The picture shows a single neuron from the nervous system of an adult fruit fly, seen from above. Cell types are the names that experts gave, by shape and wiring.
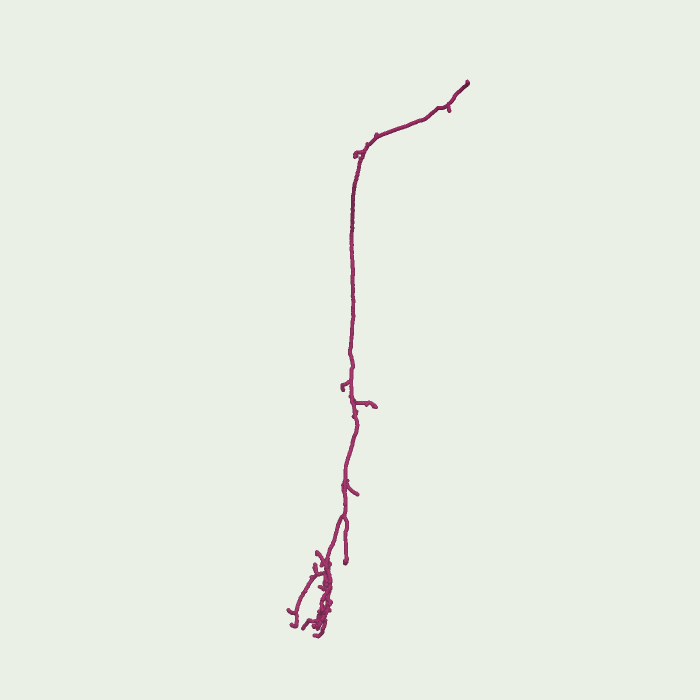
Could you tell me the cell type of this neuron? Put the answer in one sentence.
The cell type is AN10B035.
